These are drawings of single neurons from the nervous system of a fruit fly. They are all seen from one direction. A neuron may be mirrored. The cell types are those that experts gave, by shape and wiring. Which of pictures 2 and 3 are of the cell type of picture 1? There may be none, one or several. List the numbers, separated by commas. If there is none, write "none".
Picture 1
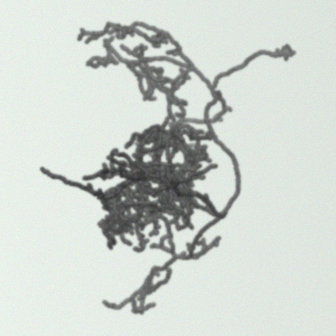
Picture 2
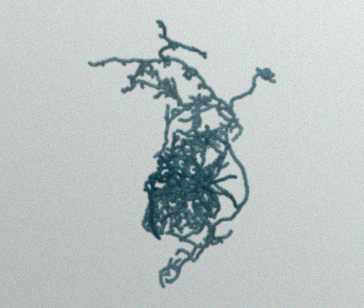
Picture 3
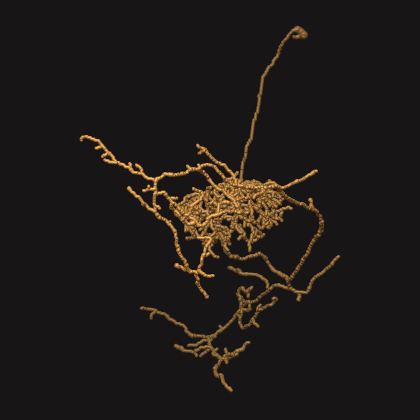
2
